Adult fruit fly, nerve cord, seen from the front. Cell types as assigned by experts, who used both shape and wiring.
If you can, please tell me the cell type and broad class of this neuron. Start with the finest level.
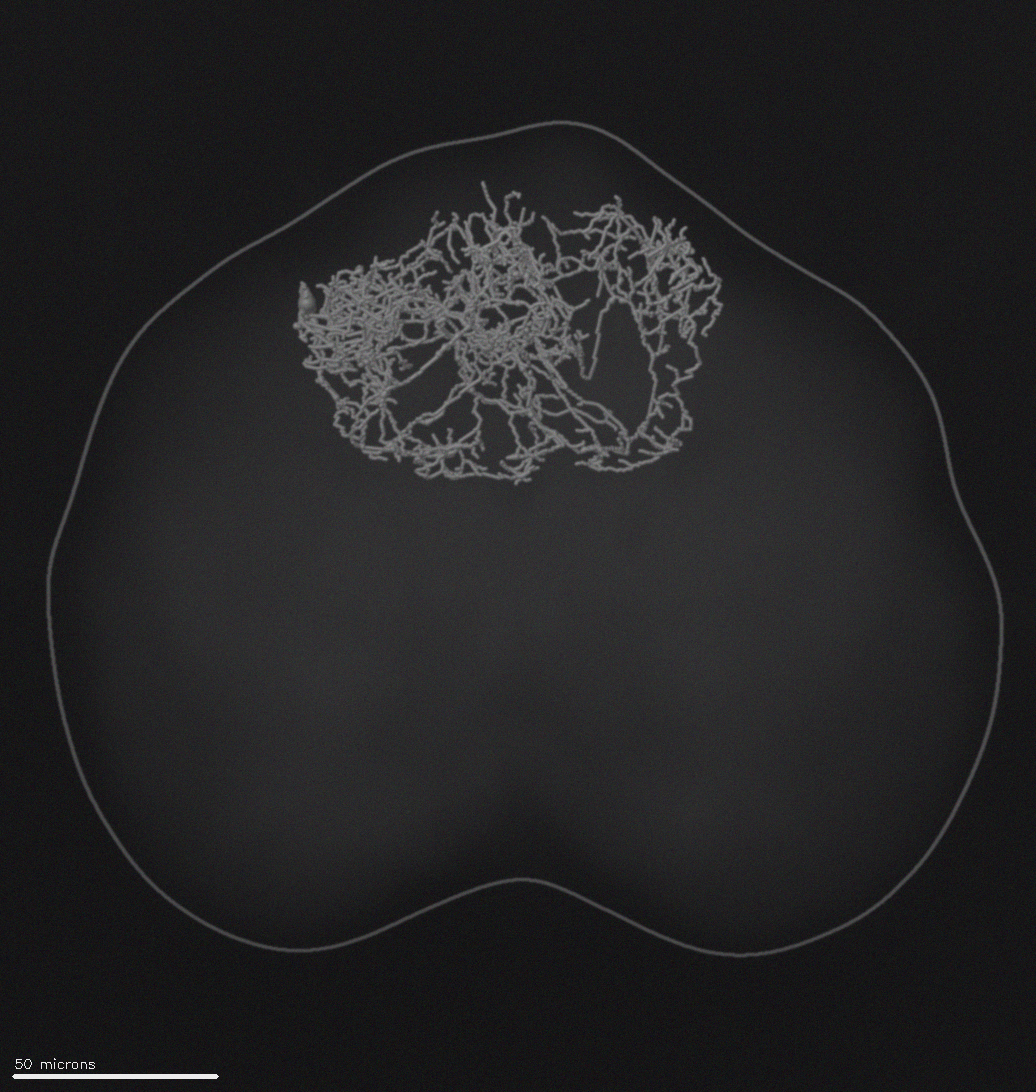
INXXX293; nerve-cord intrinsic neuron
